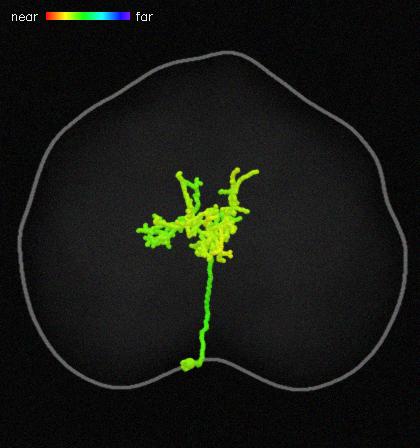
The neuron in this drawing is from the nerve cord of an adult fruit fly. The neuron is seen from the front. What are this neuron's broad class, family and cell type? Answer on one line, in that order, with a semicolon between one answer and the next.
nerve-cord intrinsic neuron; hemilineage 00A; IN00A044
